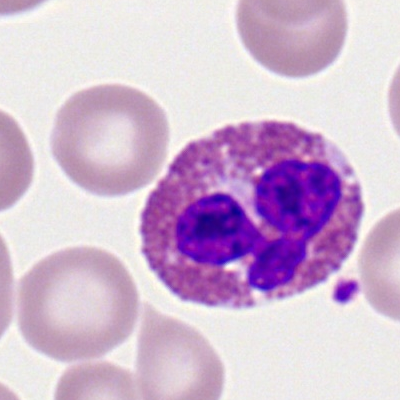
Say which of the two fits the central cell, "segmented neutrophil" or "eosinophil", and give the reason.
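This is an eosinophil rather than a segmented neutrophil. First, the granules: numerous, coarse and pinkish, packing the cytoplasm.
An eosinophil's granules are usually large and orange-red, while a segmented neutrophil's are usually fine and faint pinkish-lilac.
Their coarseness sets them apart from the fine, faint neutrophil kind. Next, the cytoplasm: abundant, surrounding the nucleus on all sides. Then the chromatin: dense, dark purple, clumped. Last, the outline: round to slightly oval, smooth.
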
